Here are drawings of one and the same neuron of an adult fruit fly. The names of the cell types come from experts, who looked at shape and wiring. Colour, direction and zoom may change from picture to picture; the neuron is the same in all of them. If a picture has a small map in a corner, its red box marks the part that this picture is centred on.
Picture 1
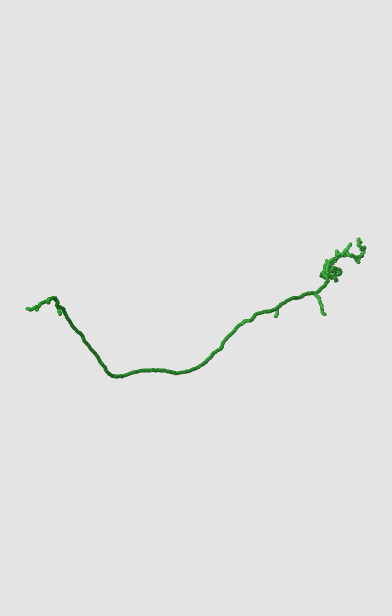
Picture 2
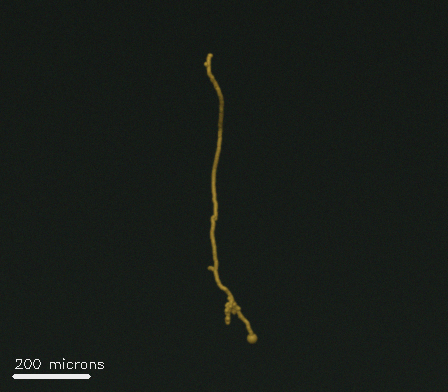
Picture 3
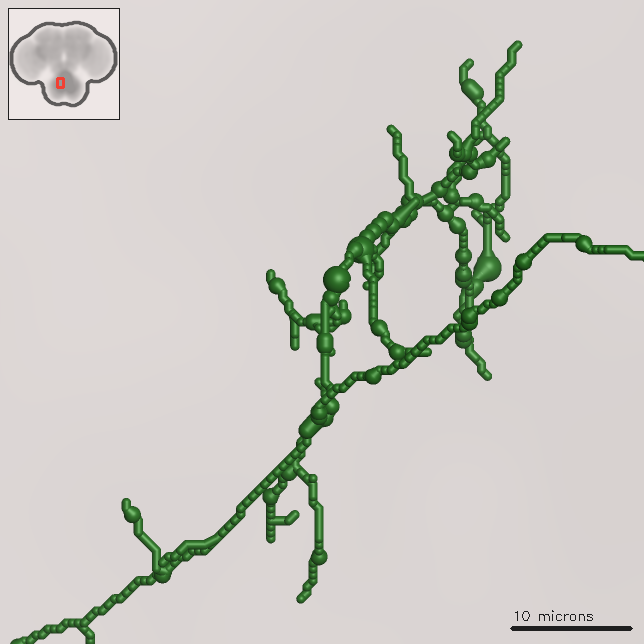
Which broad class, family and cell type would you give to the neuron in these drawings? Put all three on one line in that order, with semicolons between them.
ascending neuron; hemilineage 08B; AN08B100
